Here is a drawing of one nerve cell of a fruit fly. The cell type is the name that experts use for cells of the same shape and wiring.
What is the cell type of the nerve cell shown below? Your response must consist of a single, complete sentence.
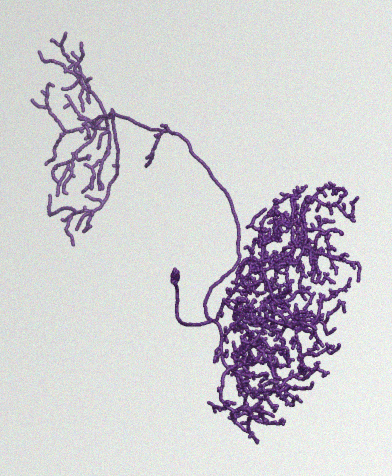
Regarding its cell type, the nerve cell is MeVPLp2.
